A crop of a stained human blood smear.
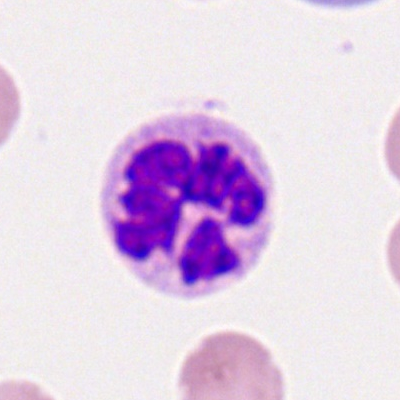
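Segmented neutrophil, central cell, stained human blood smear. Outline round and smooth; nucleus divided into several separate lobes, no nucleoli visible. Cytoplasm lacks large orange-red granules.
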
